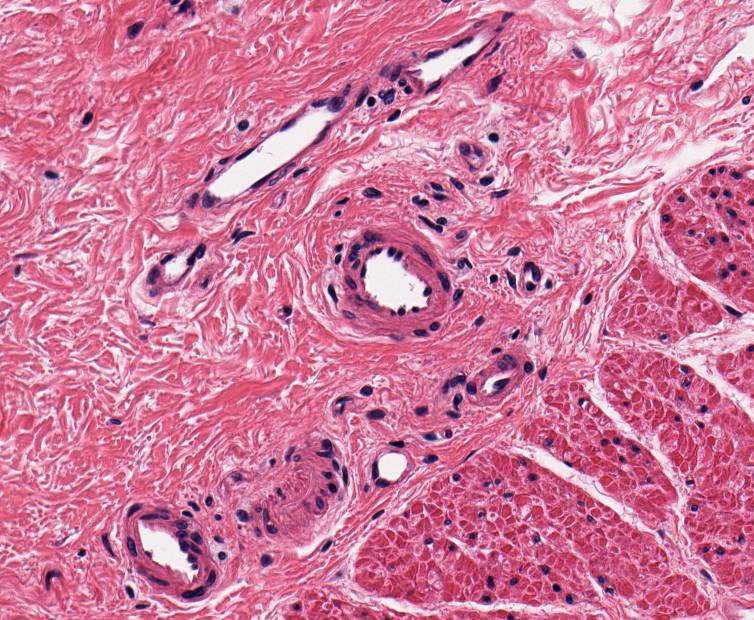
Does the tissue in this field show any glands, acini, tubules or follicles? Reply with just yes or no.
No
